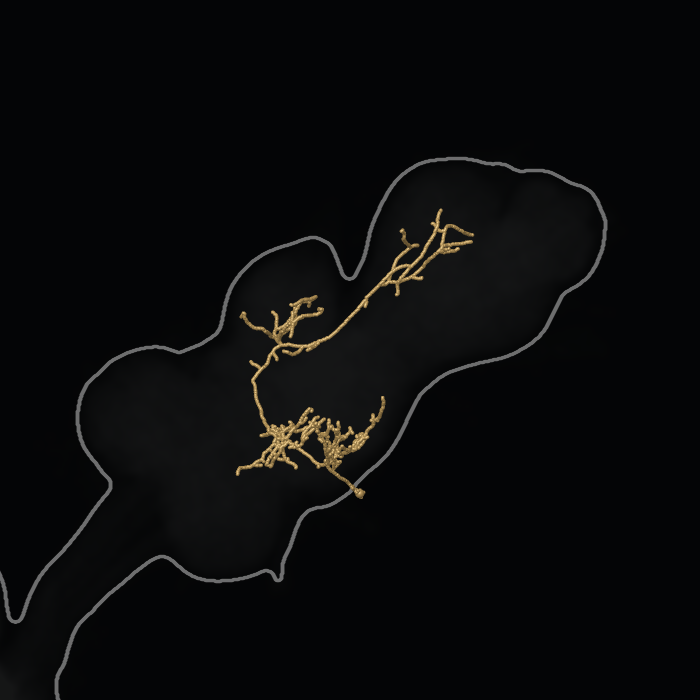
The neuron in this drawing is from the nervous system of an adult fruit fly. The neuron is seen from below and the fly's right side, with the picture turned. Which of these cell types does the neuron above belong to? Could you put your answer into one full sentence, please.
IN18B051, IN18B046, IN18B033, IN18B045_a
The neuron belongs to cell type IN18B045_a.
